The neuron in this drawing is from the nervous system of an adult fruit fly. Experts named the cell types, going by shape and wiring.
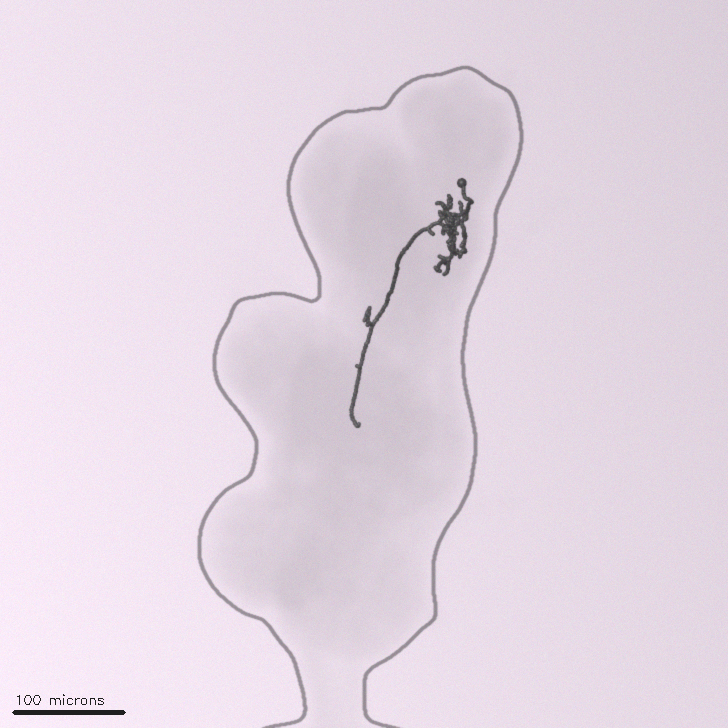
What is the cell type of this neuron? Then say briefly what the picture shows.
Its cell type is IN19A093. It is a nerve-cord intrinsic neuron. From top to bottom in the picture it spans about 200 microns. In this view it is taller than it is wide.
